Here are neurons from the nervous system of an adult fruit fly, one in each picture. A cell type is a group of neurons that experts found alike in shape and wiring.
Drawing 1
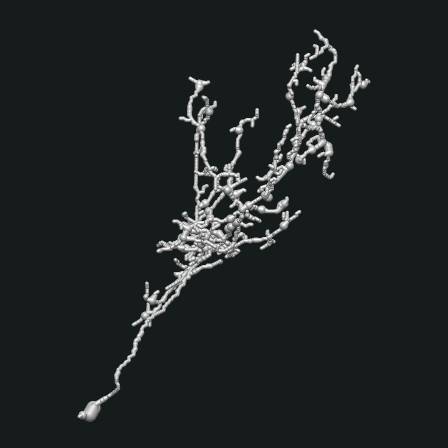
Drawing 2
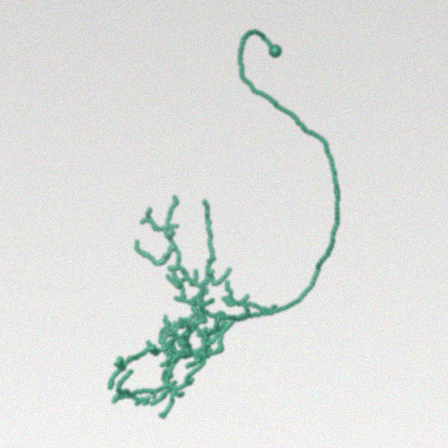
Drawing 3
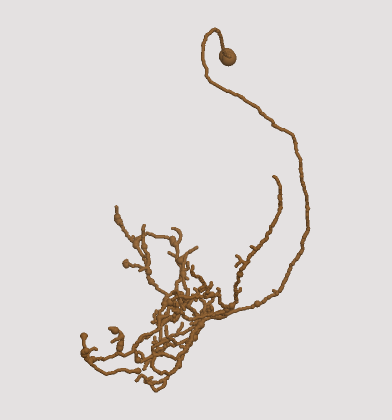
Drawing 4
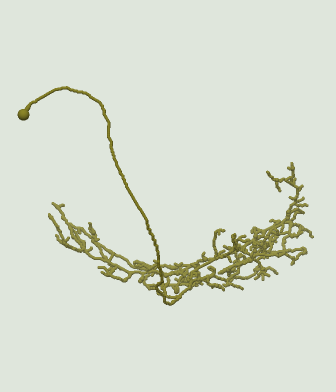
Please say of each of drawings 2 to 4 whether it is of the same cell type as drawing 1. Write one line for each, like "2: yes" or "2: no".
2: no
3: no
4: no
